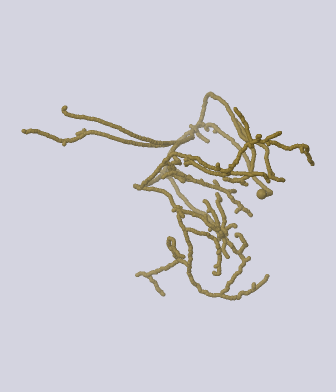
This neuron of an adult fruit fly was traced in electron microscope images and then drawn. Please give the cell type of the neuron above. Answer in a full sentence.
The cell type is IN12B029.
